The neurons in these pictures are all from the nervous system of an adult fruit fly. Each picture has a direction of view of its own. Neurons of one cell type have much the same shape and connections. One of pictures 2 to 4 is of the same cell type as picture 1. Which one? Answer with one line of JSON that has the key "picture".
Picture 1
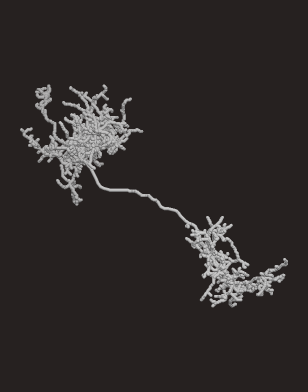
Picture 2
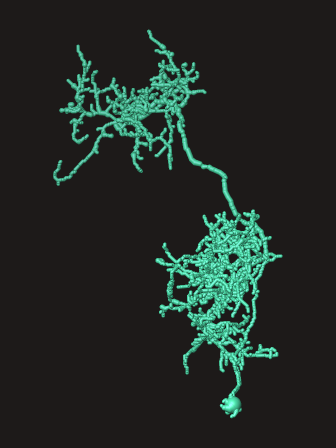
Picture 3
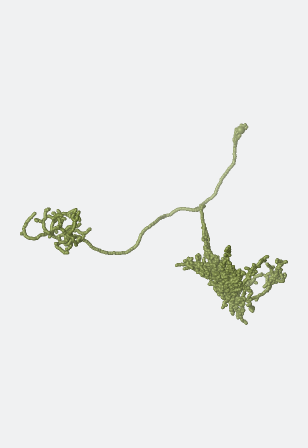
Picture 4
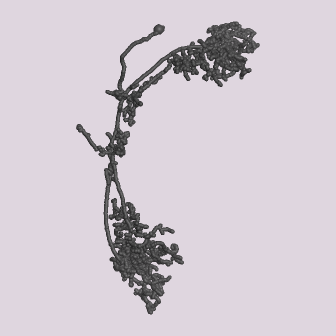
{"picture": 2}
